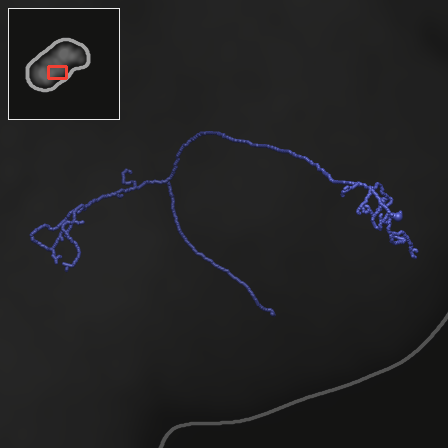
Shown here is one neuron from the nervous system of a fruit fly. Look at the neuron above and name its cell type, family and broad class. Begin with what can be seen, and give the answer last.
The cell body is on the right of the picture. In this view it is wider than it is tall. The cell type is KCa'b'-ap2. Its family is called class Kenyon Cell. Its broad class is central-brain intrinsic neuron.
